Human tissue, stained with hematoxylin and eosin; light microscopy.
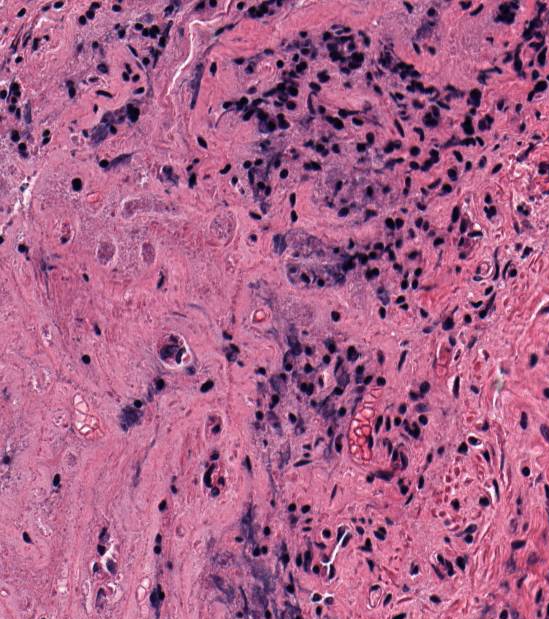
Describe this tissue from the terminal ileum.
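So, the background is dense pink-staining collagen, laid down in wavy bundles running in mixed directions. Cells are more crowded in the right half and upper right than in the paler, collagen-rich left half. Right of centre, in the lower half, there's a small vessel packed with red blood cells. And nowhere in the field is there an epithelial lining or glands.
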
